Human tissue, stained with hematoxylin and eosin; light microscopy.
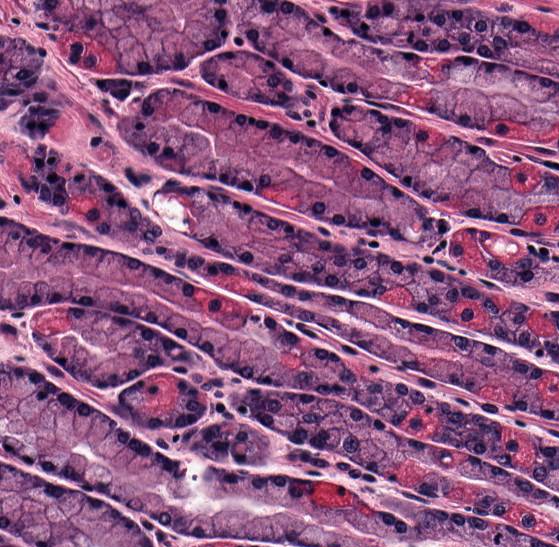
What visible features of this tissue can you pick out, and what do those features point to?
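Parietal cells, bright pink cytoplasm, scattered singly among gland cells across the whole field. Most gland cells: purple-grey, finely granular to bubbly cytoplasm; dark round nuclei near the base. Stroma between glands only thin pink strands with small elongated nuclei. No fat cells anywhere. Name: stomach.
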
